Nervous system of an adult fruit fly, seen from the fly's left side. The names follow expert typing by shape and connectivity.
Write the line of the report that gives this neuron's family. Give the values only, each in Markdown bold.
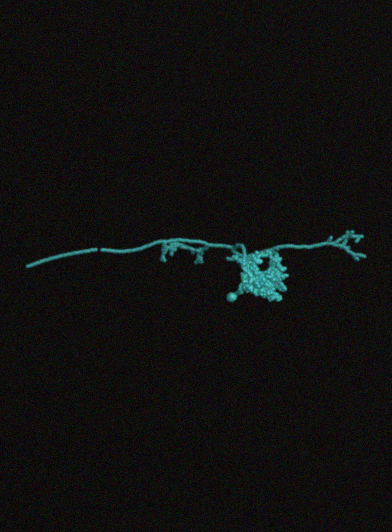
**hemilineage 07B**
